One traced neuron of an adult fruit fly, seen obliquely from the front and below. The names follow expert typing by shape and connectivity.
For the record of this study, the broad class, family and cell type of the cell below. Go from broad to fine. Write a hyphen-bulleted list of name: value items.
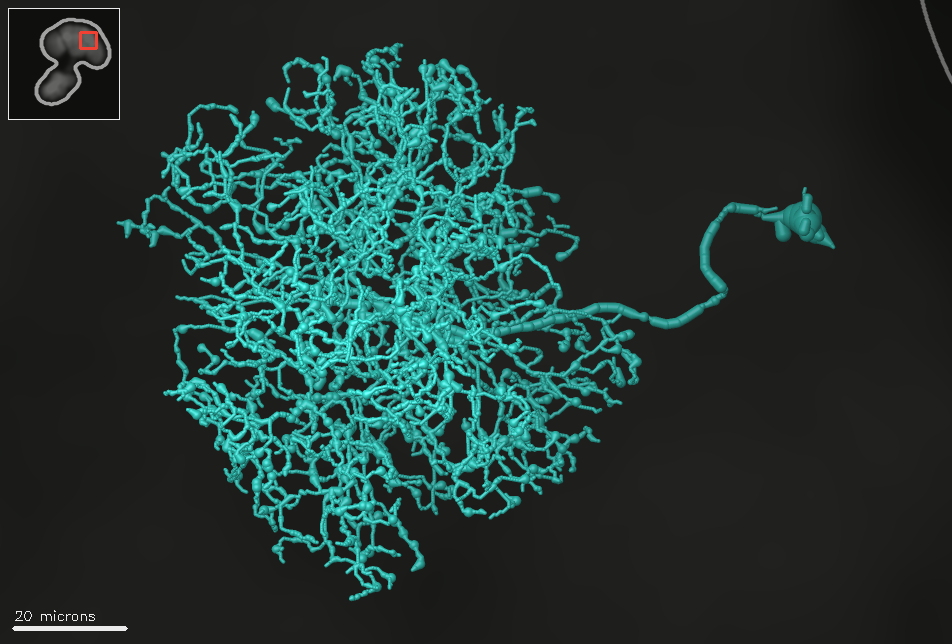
- broad class: central-brain intrinsic neuron
- family: hemilineage ALl1_dorsal
- cell type: lLN2X11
